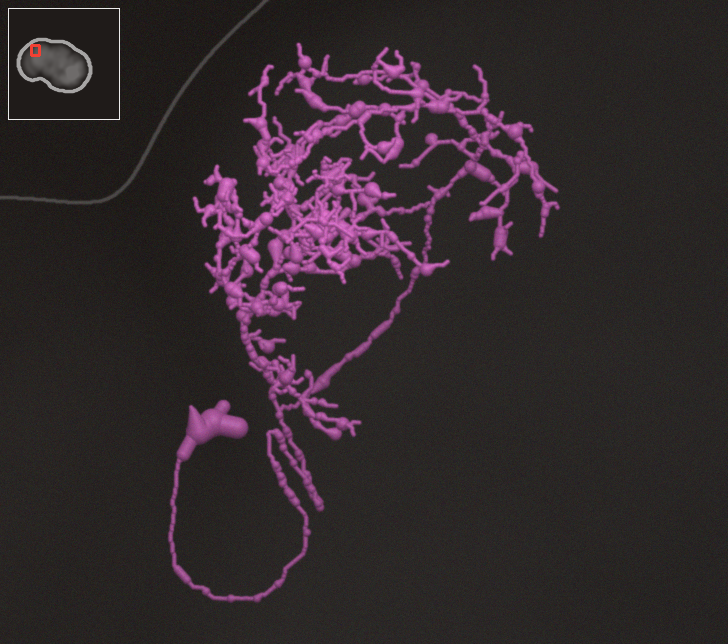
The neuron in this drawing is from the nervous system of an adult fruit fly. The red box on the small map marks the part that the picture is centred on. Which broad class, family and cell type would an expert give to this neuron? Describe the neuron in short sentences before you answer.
Dozens of branch ends can be seen. In this view it is taller than it is wide. Its broad class is central-brain intrinsic neuron. Its family is hemilineage LHl1. The cell type is LHAV4a1_b.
